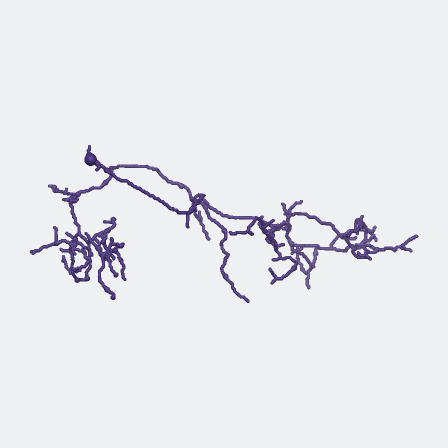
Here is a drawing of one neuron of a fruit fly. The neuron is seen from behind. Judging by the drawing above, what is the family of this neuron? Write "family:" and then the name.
family: hemilineage SLPpm3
